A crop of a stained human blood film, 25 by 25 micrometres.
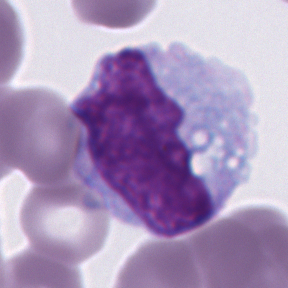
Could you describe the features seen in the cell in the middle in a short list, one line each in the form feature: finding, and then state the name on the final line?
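Nuclear outline: irregular, with notches and folds along the edges.
Nuclear position: toward the left of the cell, most cytoplasm on the right.
Nuclear size: about 17 by 10 micrometres.
Chromatin: dark purple, mottled texture.
Vacuoles: several small clear ones in the cytoplasm right of the nucleus.
Name: monocyte.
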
